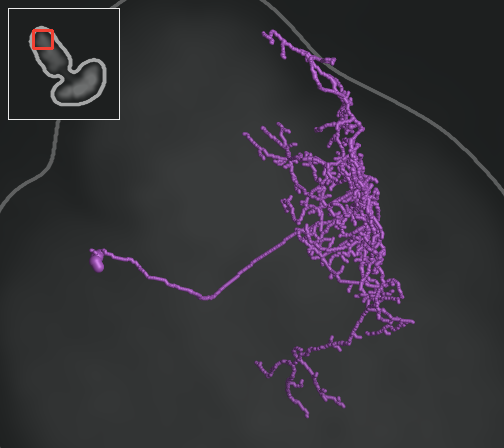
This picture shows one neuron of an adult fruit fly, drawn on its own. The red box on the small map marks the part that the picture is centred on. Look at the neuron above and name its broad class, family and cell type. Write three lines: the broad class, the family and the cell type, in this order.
nerve-cord intrinsic neuron
hemilineage 14A
IN14A020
